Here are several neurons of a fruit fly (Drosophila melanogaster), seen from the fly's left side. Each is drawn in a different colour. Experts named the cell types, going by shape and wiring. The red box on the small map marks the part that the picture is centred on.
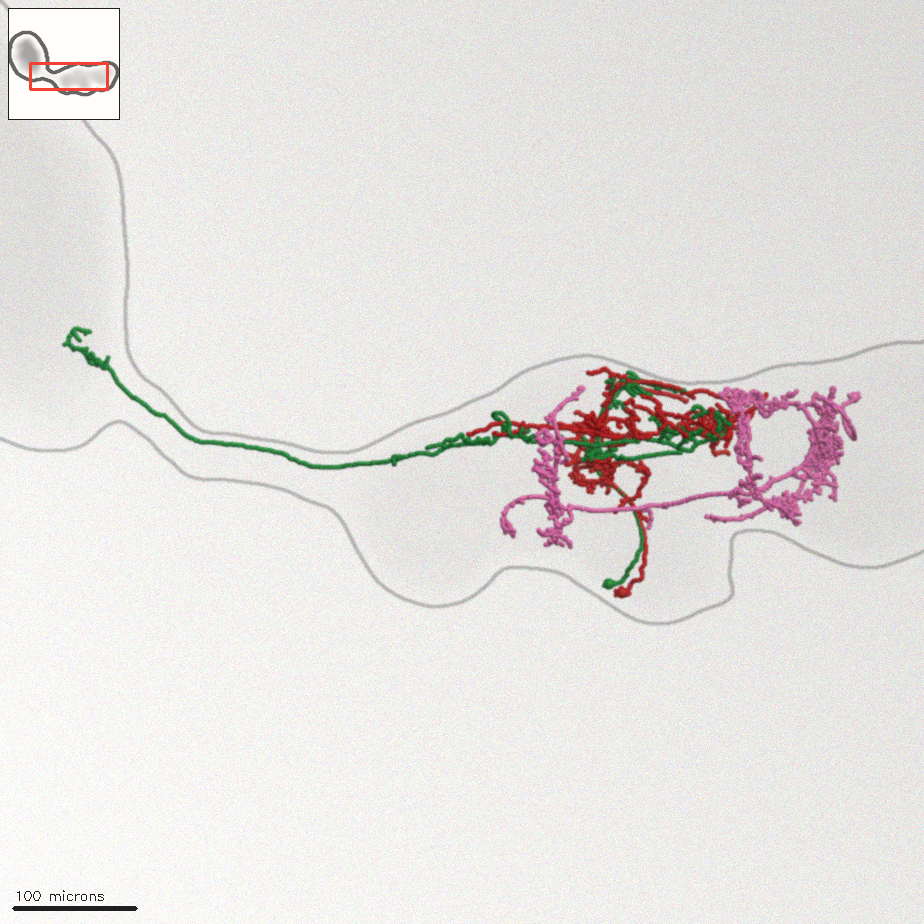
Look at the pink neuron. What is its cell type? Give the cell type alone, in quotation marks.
"IN01A031"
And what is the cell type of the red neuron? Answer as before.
"IN06B017"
